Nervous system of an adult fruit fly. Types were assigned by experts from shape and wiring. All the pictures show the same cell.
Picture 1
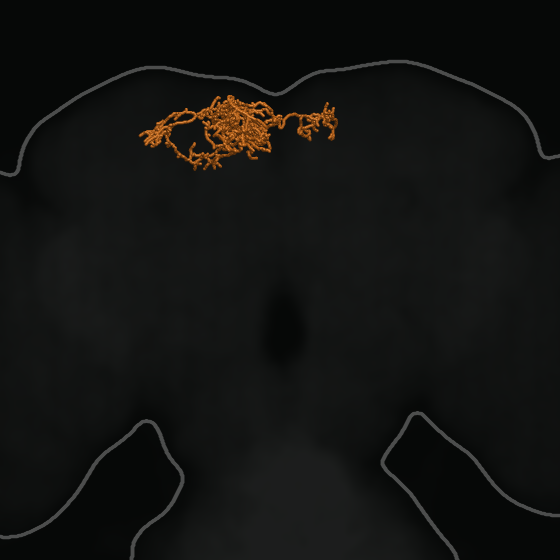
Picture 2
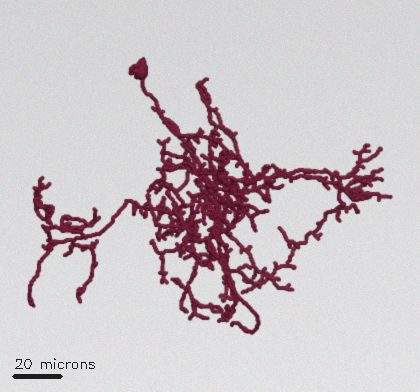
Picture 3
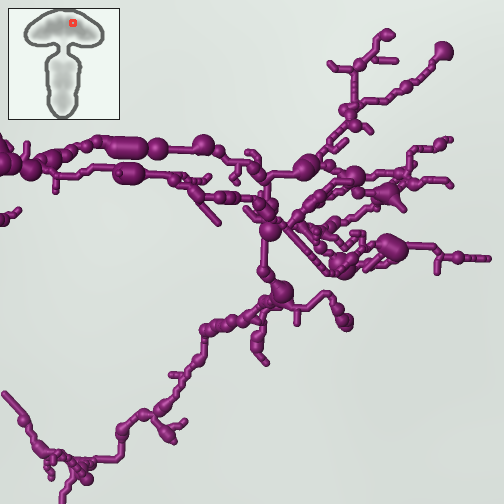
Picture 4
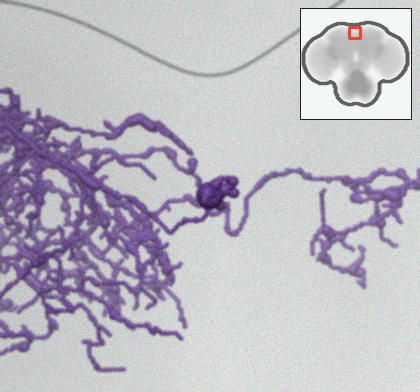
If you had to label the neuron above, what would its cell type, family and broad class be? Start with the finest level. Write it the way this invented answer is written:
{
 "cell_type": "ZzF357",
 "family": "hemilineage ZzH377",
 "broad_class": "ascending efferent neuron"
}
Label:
{
 "cell_type": "SMP085",
 "family": "hemilineage SMPad1",
 "broad_class": "central-brain intrinsic neuron"
}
